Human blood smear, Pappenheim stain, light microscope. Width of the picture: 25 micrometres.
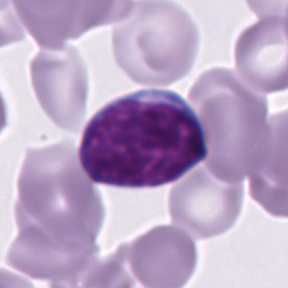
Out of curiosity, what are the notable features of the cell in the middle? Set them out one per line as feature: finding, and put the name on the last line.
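Nucleoli: none to be seen in the nucleus.
Granules: none visible in the cytoplasm.
Nucleus: no indentation, cleft or lobes.
Margin: smooth, with no surface projections.
Name: typical lymphocyte.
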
